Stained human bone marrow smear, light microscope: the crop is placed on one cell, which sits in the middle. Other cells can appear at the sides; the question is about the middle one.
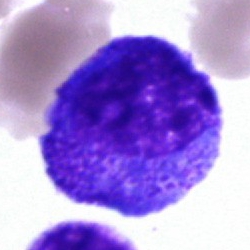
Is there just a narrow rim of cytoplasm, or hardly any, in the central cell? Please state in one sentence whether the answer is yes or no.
No, what surrounds the nucleus is a broad area of cytoplasm.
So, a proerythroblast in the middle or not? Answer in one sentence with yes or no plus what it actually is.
No, instead of a proerythroblast, the middle cell is a promyelocyte.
